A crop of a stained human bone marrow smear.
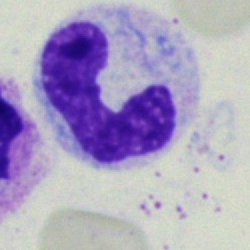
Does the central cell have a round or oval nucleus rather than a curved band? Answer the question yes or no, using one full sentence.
No, the nucleus of this cell is a bent band with no separate lobes.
